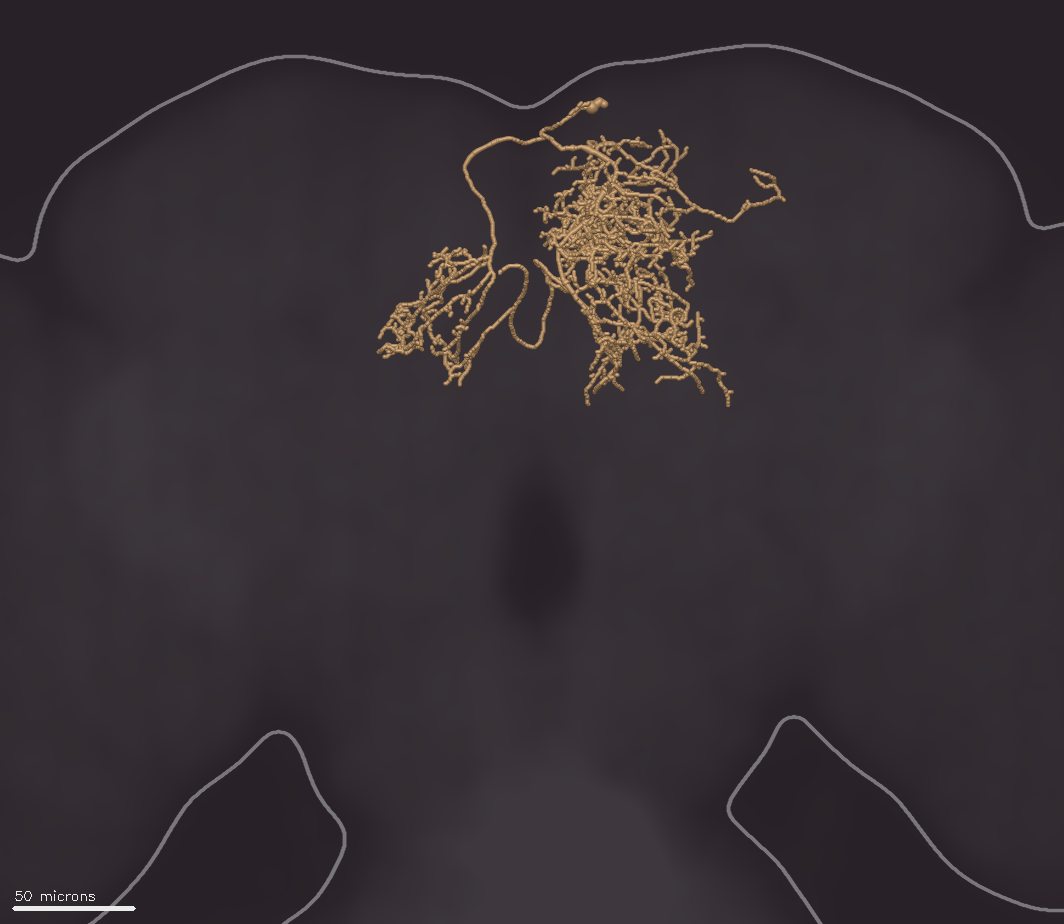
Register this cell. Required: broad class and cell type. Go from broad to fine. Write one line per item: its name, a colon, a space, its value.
broad class: central-brain intrinsic neuron
cell type: CRE107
